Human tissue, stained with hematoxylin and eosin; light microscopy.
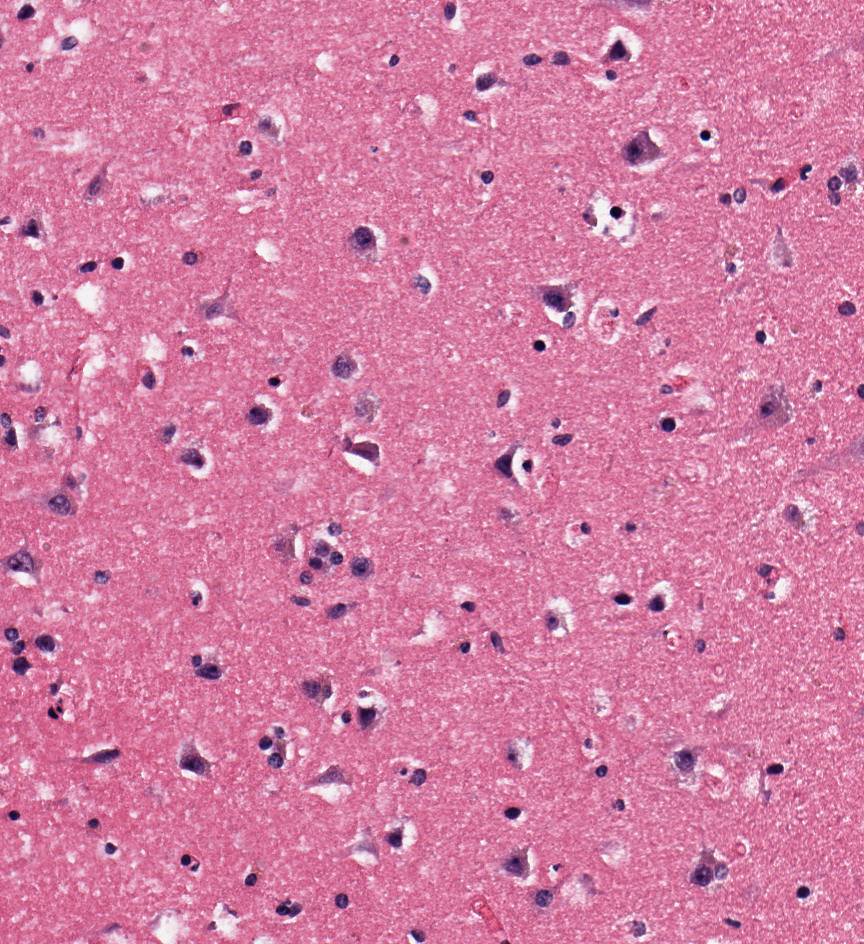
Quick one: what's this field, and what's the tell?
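Here the tissue is cerebral cortex. Its uniform pink, finely granular matrix carries scattered neurons whose angular, triangular cell bodies have purple cytoplasm.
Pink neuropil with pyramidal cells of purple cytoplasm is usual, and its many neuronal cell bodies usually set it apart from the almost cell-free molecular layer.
Small, round, dark nuclei without visible cytoplasm lie singly throughout, and left of centre several crowd around a larger cell.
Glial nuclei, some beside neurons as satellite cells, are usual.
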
